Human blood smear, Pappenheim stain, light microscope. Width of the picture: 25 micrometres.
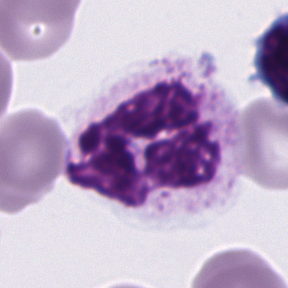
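Segmented neutrophil, the cell in the middle. Its outline's roughly round but faint, no sharp edge to it. The nucleus is irregular, folded into several broad lobes, with a pale gap sitting in the middle between them. And no nucleoli showing anywhere in it.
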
